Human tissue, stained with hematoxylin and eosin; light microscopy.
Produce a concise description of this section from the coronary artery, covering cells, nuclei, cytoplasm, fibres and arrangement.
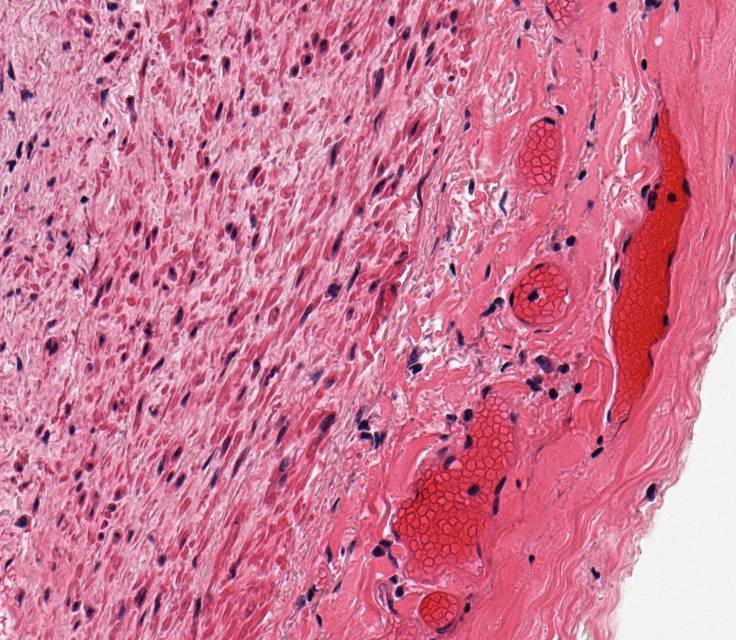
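The left two-thirds of the field is cellular tissue made of spindle-shaped cells with elongated, darkly stained nuclei. A dense band of collagen runs along the right side. Toward the right, between the cellular area and this band, lie several small blood vessels packed with red blood cells. The largest of these, near the right edge, is elongated and runs roughly vertically.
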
